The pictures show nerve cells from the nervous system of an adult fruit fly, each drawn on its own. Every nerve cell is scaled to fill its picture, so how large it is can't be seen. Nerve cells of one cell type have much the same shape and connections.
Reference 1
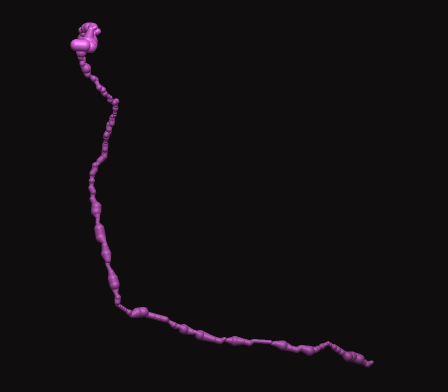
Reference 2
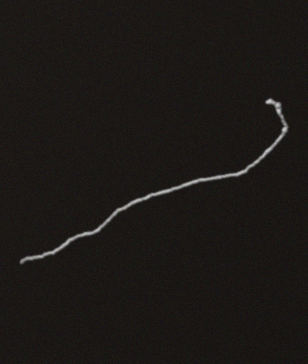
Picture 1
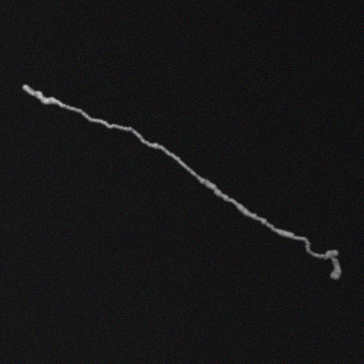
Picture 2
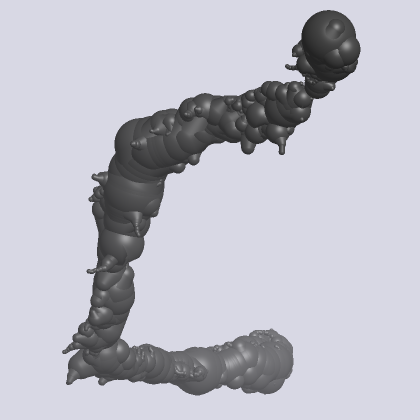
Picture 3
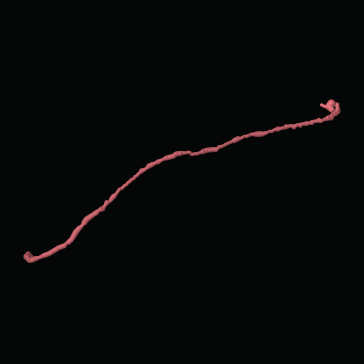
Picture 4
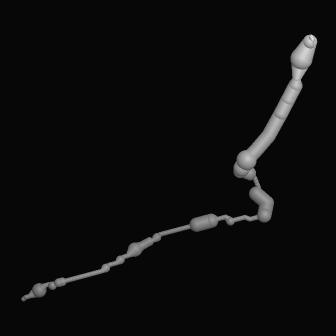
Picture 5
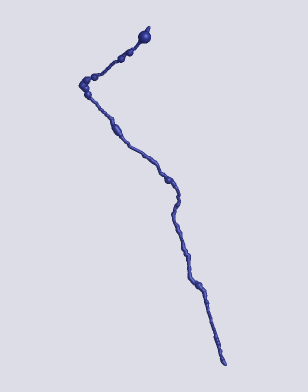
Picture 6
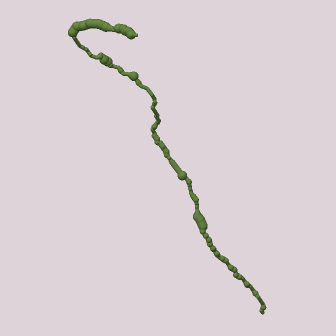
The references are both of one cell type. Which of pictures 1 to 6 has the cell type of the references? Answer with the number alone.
1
